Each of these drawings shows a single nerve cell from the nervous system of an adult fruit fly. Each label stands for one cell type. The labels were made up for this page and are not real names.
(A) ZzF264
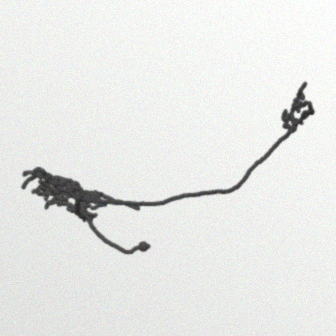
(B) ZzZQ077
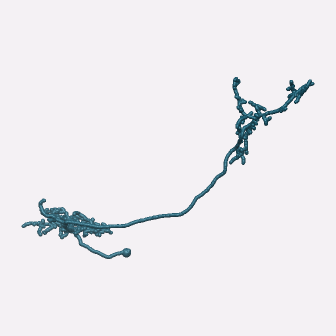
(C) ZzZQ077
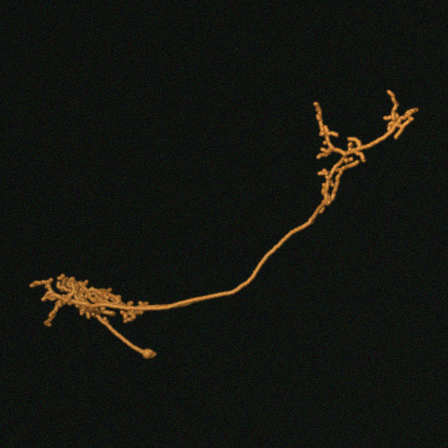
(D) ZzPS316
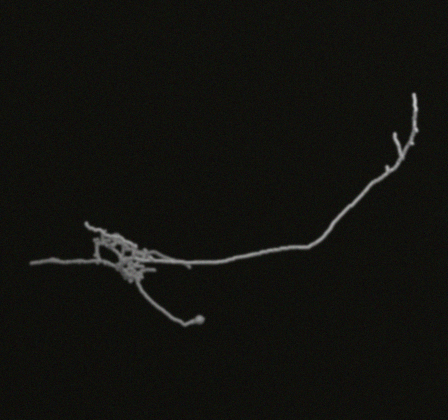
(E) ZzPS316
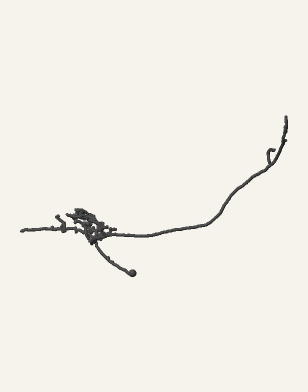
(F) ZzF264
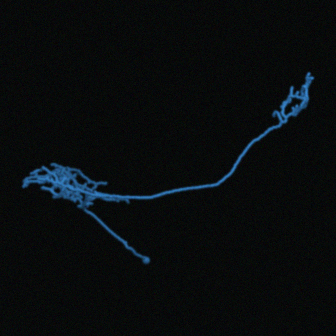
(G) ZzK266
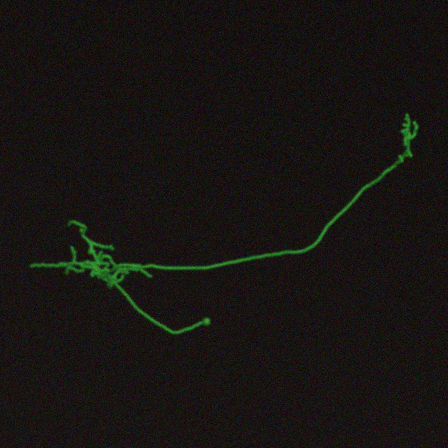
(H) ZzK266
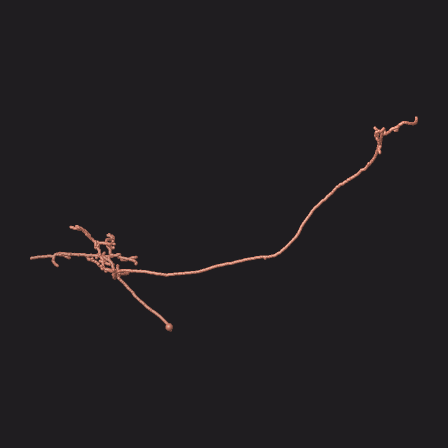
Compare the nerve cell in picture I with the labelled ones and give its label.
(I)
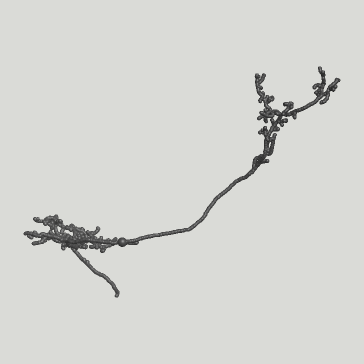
ZzZQ077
